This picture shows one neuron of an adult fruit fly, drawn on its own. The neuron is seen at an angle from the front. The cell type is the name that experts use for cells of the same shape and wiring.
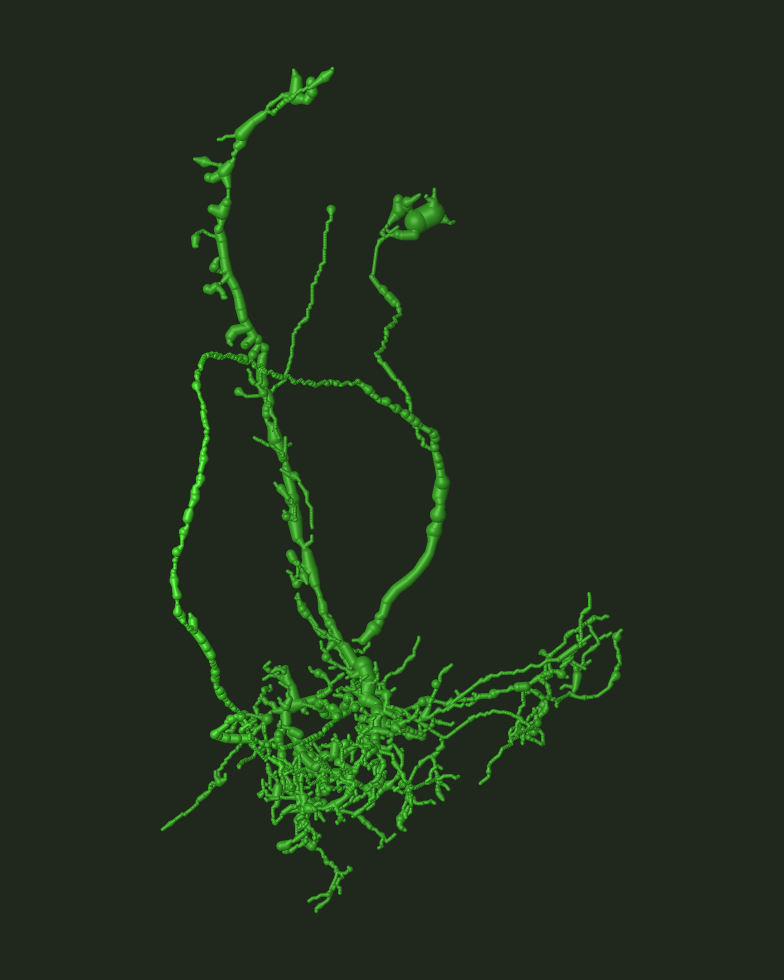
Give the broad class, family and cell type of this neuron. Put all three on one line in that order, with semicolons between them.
central-brain intrinsic neuron; hemilineage VLPp&l1_posterior; WED121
